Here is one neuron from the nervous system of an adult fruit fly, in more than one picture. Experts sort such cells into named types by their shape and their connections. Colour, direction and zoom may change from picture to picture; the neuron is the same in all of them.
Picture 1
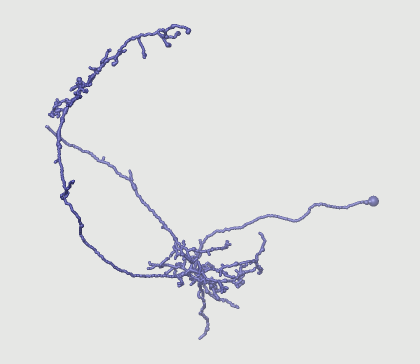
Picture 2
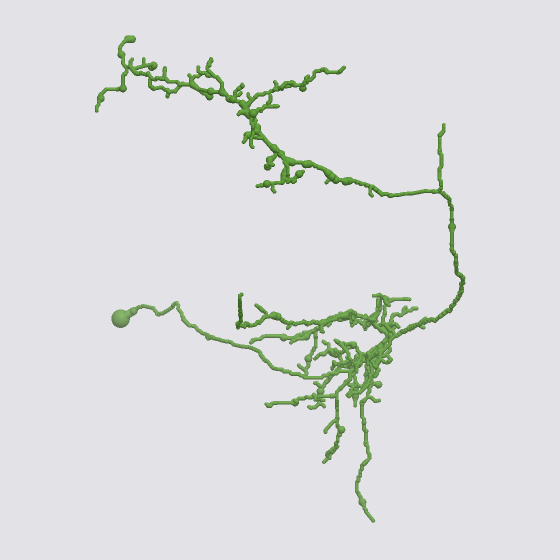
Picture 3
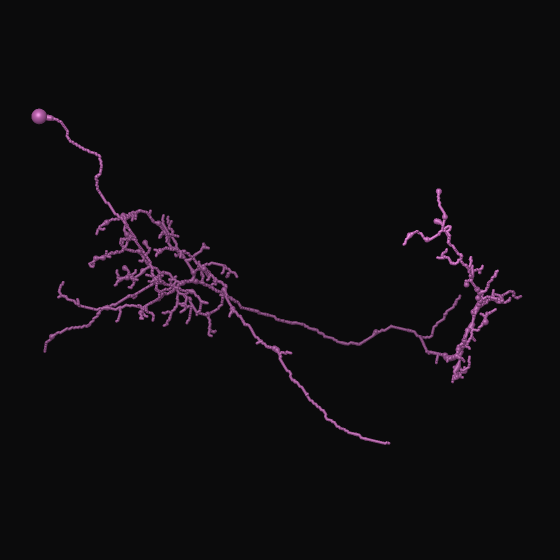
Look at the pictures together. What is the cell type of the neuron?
VES033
